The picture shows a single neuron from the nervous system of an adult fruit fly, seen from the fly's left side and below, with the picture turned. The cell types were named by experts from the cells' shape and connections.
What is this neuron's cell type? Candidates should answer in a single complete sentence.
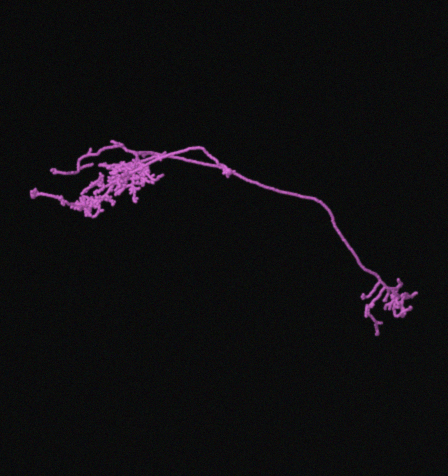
The cell type carried by this neuron is AN07B052.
